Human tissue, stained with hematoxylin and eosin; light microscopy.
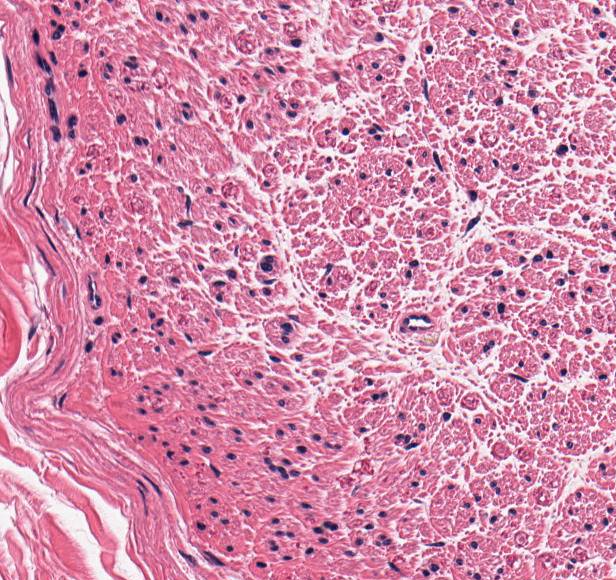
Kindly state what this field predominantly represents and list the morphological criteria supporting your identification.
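Main structure: nerve fascicle. Most of the field: closely packed fibres cut across, as small rounded pink profiles.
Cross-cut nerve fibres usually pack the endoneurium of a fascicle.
Left edge: a top-to-bottom band of dense, wavy pink collagen, its dark elongated nuclei parallel to the band. Small dark nuclei scattered among the profiles, far fewer than the profiles.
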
